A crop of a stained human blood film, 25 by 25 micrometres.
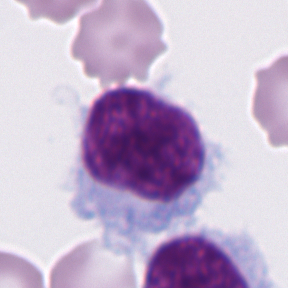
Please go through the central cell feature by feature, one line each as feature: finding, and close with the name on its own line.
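Cytoplasmic edge: ragged, many fine hair-like projections
Cytoplasm: mostly below nucleus
Nucleus: single oval mass, no lobes
Granules: none distinct in cytoplasm
Name: hairy cell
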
